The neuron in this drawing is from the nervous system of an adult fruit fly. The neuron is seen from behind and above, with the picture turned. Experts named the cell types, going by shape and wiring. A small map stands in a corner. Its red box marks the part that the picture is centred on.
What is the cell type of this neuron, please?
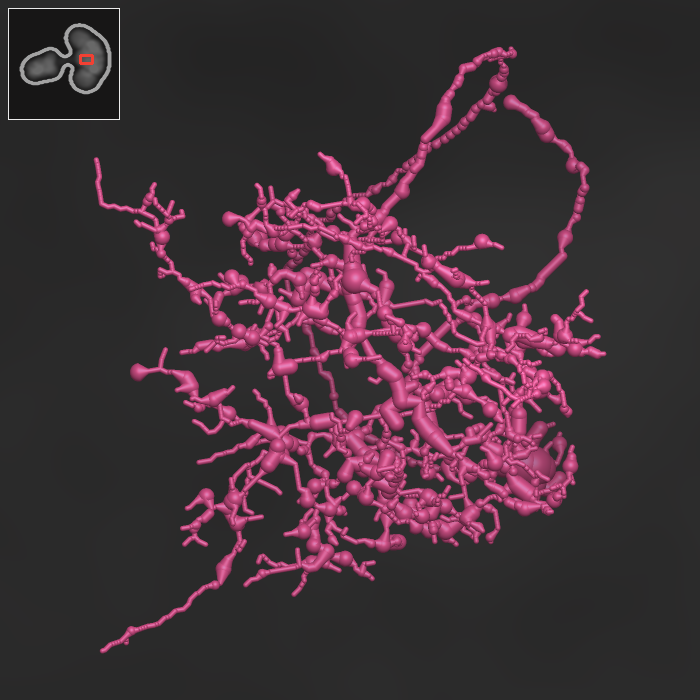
GNG202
